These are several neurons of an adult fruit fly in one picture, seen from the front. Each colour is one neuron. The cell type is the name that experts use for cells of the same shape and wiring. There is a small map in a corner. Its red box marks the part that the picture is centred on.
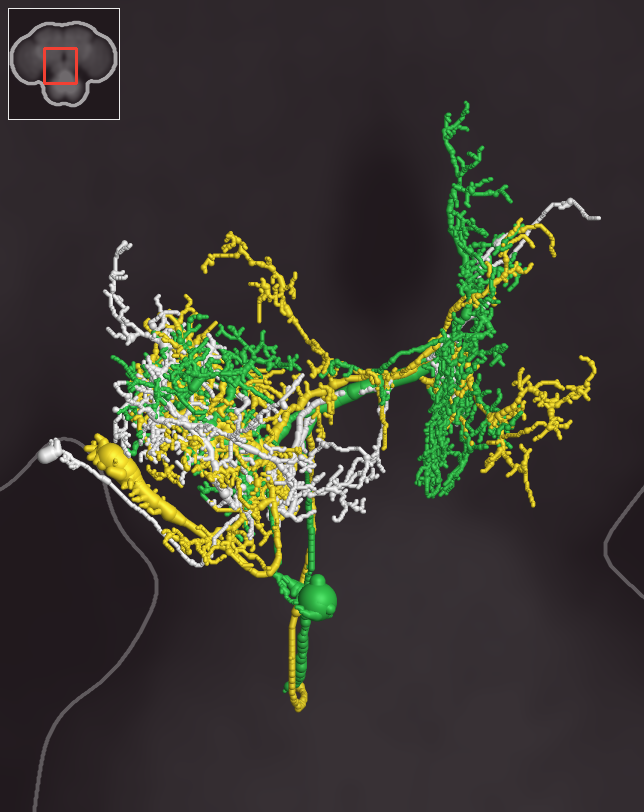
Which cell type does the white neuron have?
GNG163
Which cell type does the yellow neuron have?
CvN4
